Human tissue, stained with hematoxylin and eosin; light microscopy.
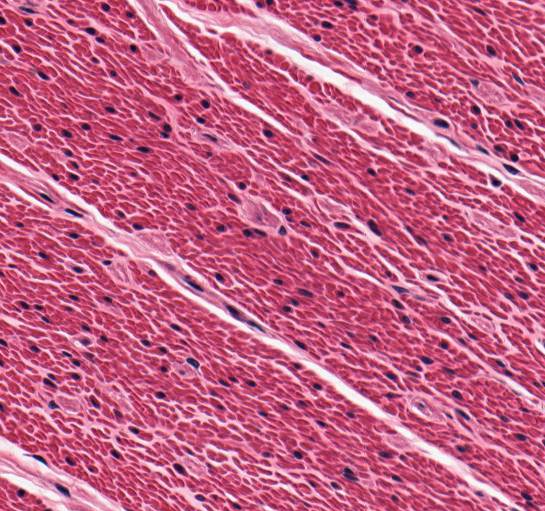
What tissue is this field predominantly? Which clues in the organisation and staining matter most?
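Smooth muscle fills this whole field. See how densely the fibres are packed, all running diagonally from upper left to lower right.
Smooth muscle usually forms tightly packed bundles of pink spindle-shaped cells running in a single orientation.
The cytoplasm is deeply and uniformly eosinophilic, and small dark blue oval to elongated nuclei are scattered fairly evenly throughout.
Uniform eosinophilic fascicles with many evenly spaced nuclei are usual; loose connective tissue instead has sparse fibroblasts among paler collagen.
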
